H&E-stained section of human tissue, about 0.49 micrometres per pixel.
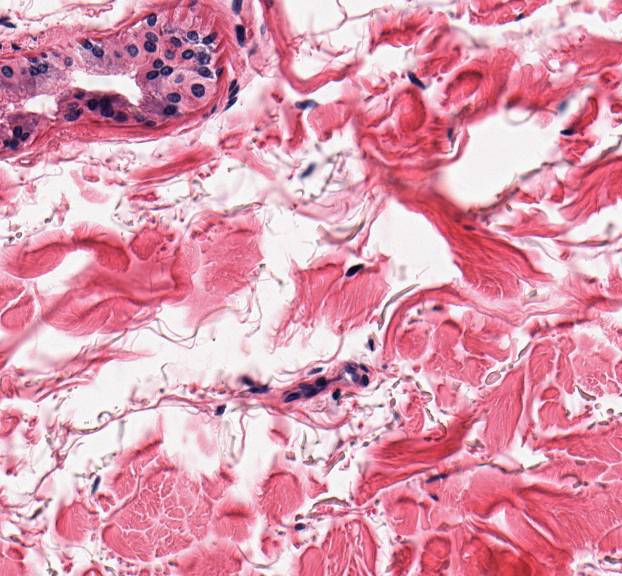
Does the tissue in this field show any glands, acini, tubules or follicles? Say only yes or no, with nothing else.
Yes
